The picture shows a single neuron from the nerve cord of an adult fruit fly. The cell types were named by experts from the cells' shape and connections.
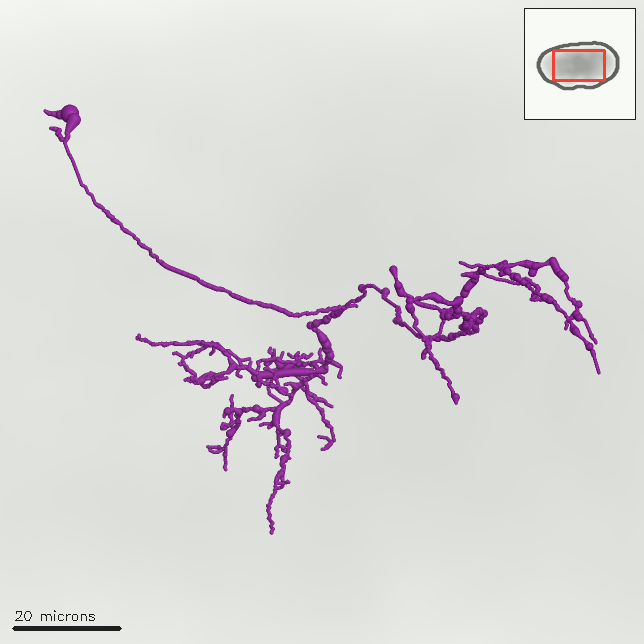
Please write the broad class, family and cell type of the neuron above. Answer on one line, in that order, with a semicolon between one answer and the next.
nerve-cord intrinsic neuron; hemilineage 11A; GFC3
